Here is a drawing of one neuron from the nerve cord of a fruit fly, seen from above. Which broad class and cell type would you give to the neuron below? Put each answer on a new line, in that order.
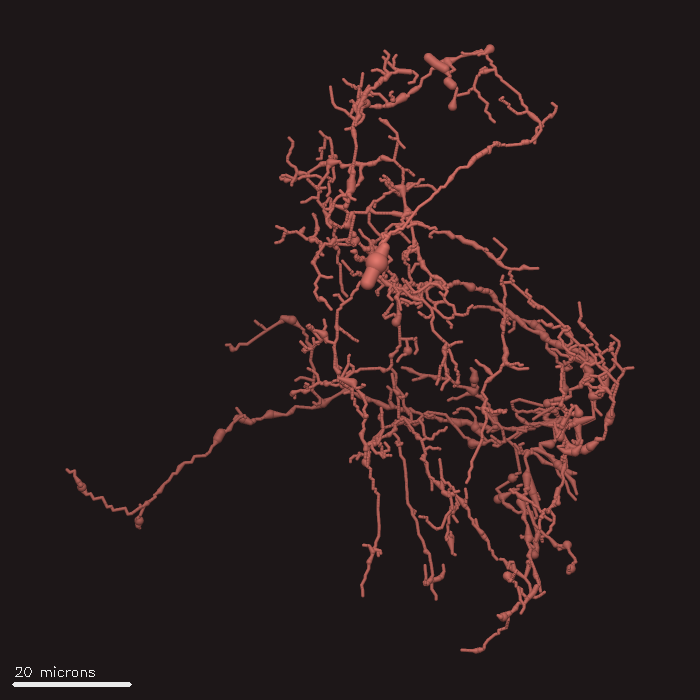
nerve-cord intrinsic neuron
INXXX372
